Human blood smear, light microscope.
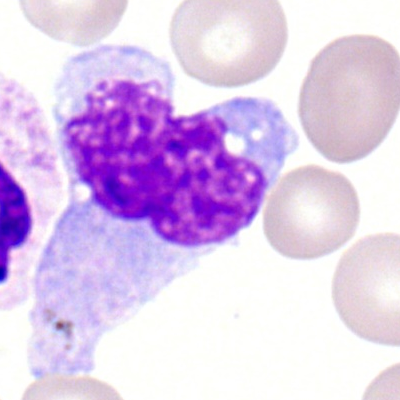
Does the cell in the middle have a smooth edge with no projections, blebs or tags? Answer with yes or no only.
No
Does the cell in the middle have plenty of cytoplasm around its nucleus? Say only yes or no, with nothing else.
Yes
